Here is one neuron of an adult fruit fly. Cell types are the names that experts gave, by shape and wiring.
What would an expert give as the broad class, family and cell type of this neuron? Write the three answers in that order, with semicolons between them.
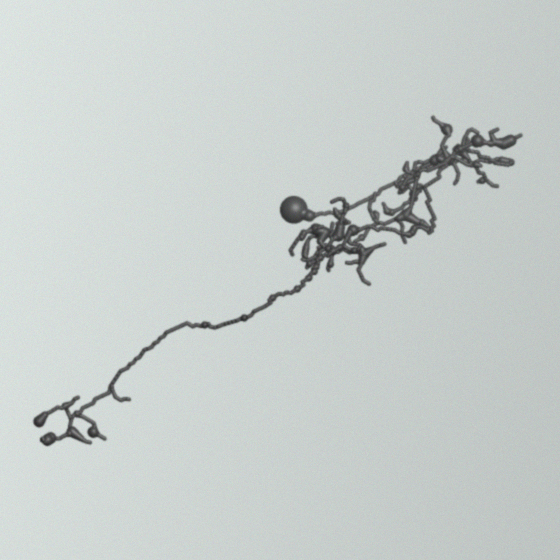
optic-lobe intrinsic neuron; Tm; Tm6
